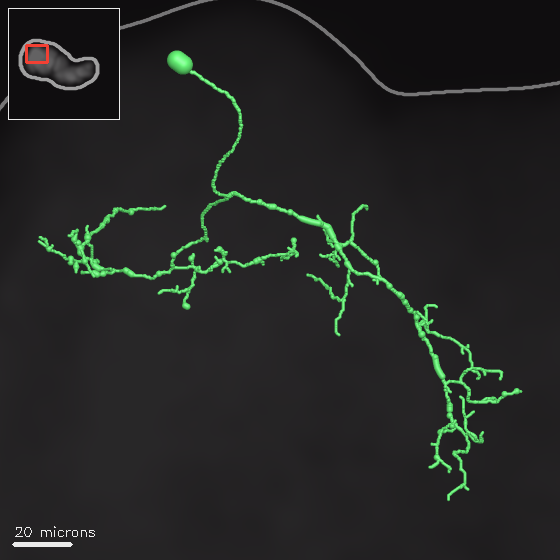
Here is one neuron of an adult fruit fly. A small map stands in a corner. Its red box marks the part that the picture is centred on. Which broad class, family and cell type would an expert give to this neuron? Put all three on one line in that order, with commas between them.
central-brain intrinsic neuron, hemilineage SLPad1_posterior, SIP033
